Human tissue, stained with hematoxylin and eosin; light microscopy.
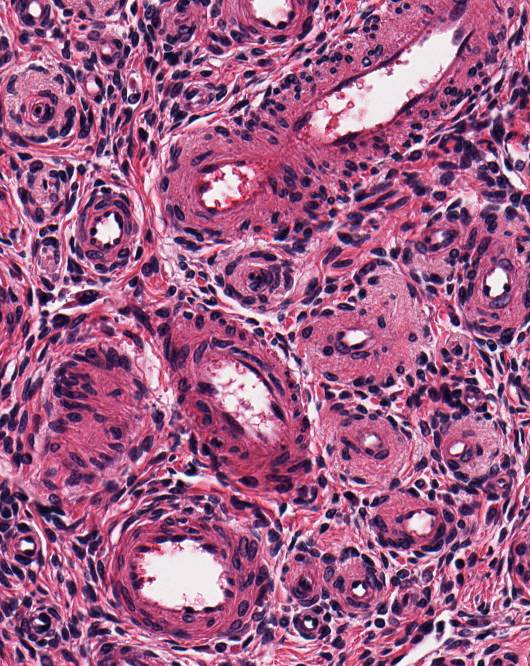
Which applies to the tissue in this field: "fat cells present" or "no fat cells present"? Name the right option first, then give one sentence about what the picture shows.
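No fat cells present. No fat cells or glands are present anywhere in the field.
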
